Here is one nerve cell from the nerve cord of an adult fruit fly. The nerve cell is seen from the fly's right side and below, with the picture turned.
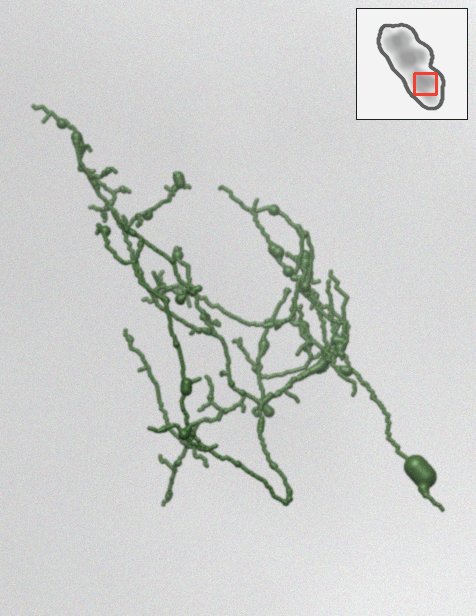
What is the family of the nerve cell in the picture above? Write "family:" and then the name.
family: hemilineage 01B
